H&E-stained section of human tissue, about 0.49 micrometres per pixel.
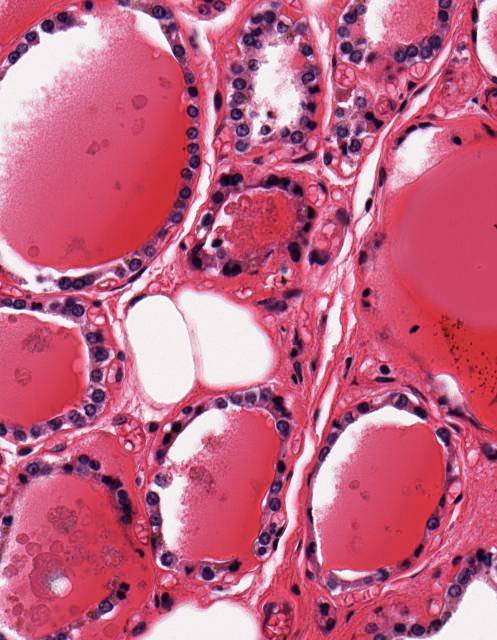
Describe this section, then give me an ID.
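Closely packed follicles, round to oval and clearly varying in size, make up the field. Most are filled with homogeneous pink material. A single layer of cuboidal epithelial cells lines each follicle, and these cells have round, dark-staining nuclei. The section shown is thyroid.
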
